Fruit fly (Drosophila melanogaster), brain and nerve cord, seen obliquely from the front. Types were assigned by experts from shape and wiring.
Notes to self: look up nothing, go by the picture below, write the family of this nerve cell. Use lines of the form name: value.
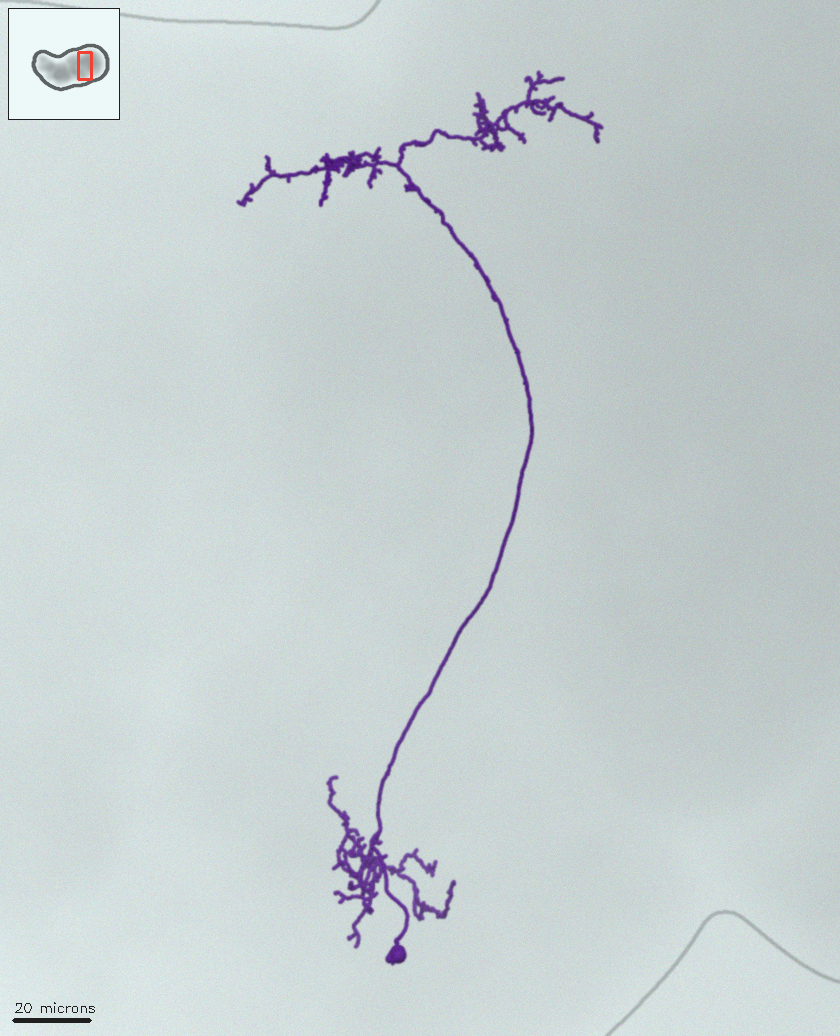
family: hemilineage FLAa2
